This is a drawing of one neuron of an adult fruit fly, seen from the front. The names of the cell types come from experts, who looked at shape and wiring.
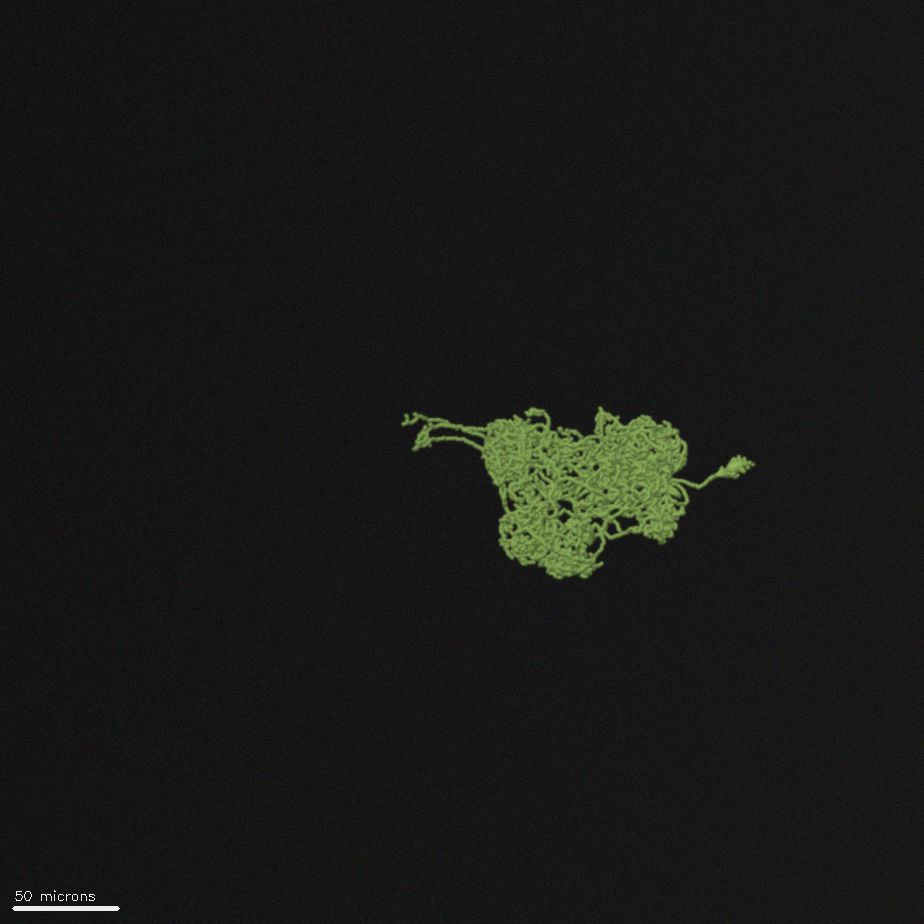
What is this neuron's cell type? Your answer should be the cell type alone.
lLN2T_d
